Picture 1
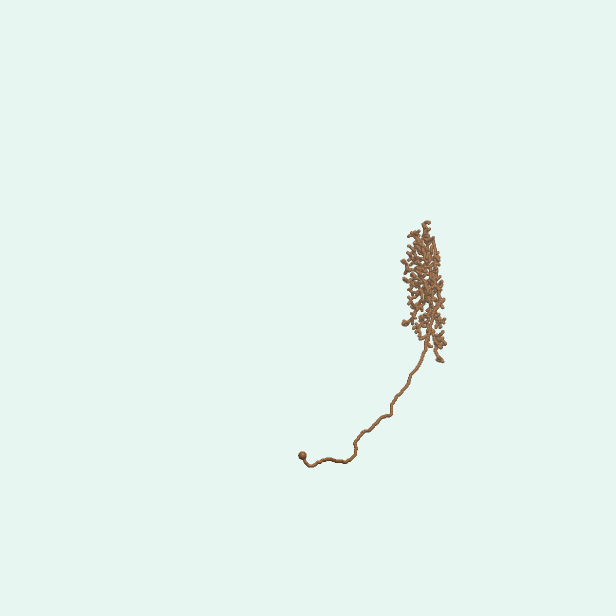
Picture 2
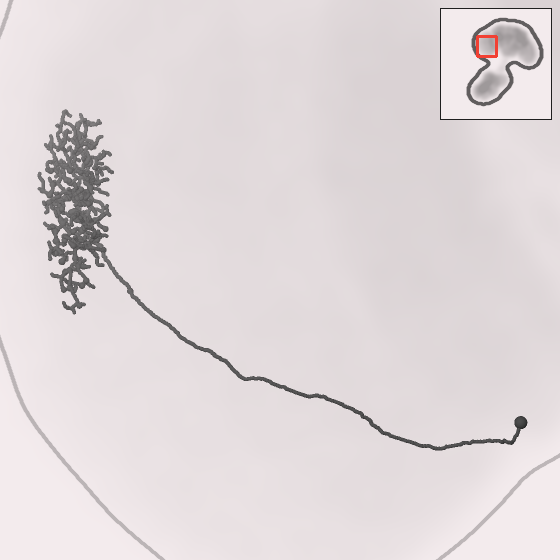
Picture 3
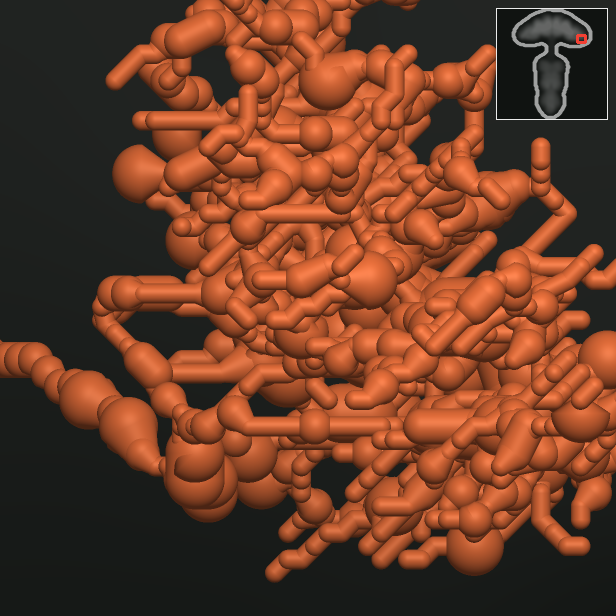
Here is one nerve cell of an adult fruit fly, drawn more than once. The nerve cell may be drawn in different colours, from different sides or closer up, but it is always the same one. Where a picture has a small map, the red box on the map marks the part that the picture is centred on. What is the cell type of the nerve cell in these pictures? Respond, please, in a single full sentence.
On the level of cell type, this nerve cell is Pm1.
